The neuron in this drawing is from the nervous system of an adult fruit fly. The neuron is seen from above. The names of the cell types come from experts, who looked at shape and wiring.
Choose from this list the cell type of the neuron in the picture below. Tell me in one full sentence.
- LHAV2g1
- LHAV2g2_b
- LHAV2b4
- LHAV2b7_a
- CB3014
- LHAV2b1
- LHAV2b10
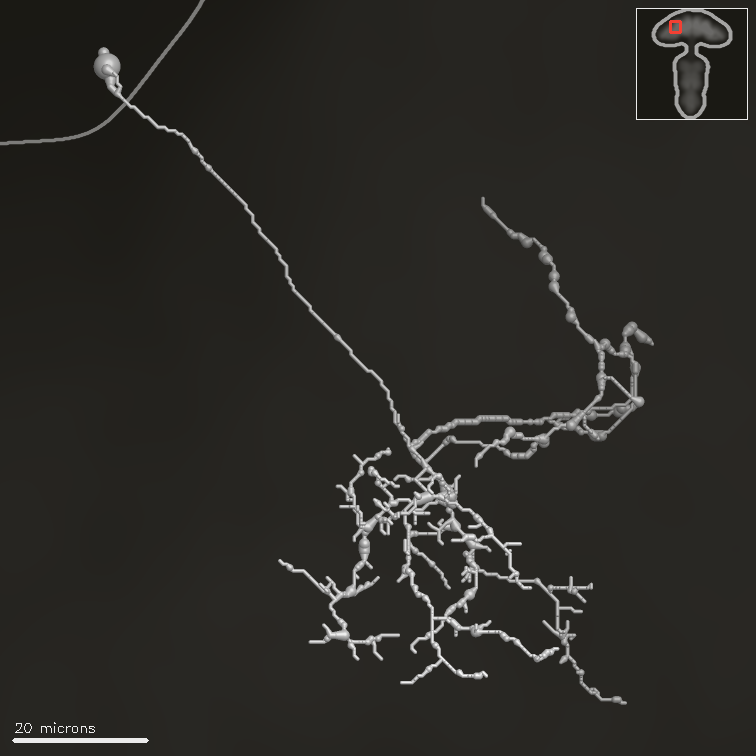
This neuron is included in the cell type LHAV2b1.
